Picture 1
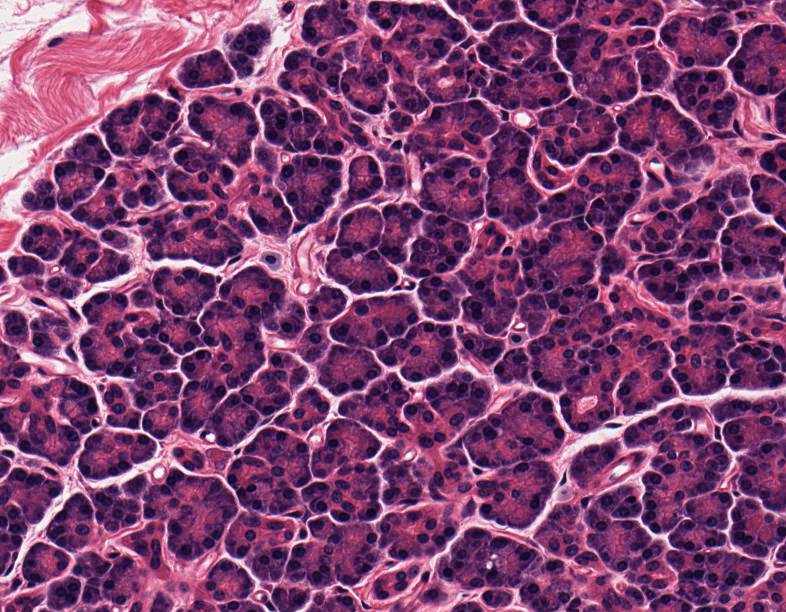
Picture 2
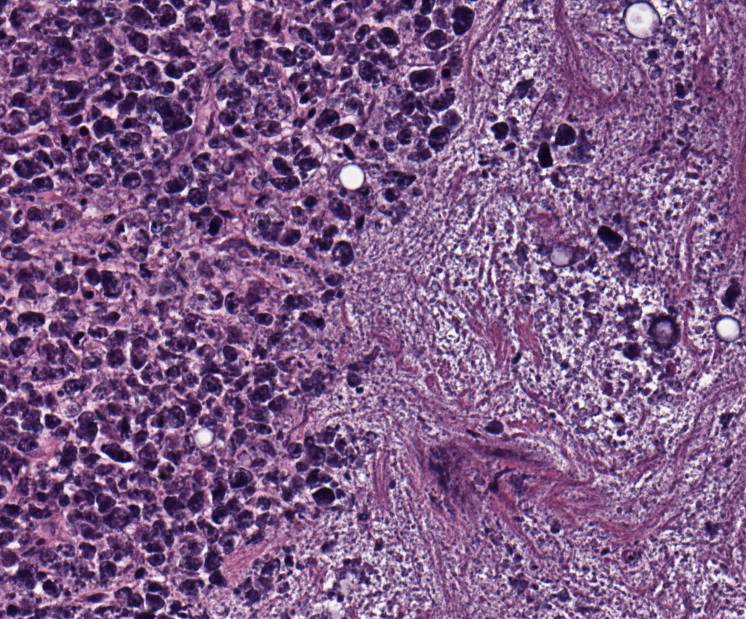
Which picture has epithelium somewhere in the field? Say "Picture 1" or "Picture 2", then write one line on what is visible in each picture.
Picture 1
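In picture 1: Nearly the whole field is filled by closely packed rounded acini separated only by thin strands of connective tissue.
In picture 2: No glands or epithelial linings are present anywhere in the field.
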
